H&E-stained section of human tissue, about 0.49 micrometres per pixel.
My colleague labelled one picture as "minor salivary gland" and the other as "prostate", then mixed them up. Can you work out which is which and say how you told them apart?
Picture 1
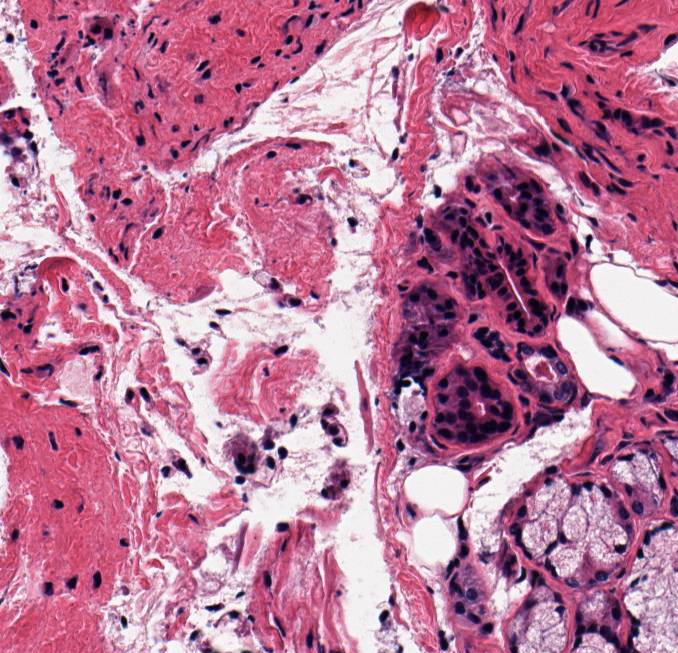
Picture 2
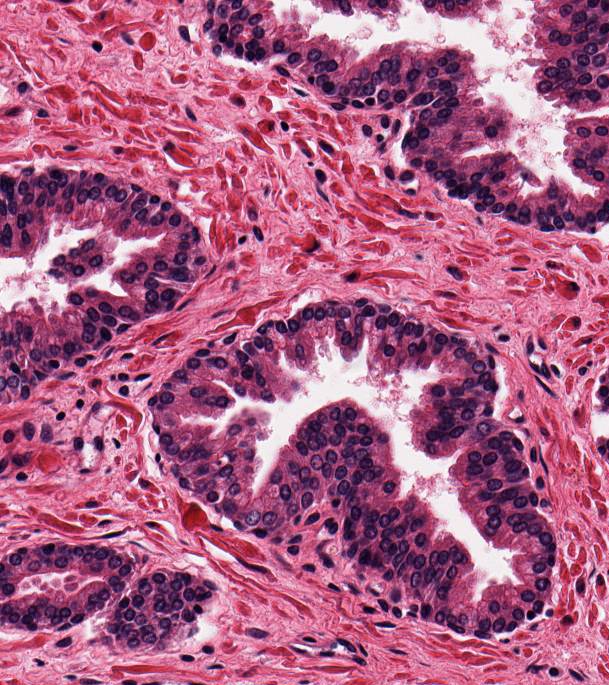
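The minor salivary gland is in picture 1 and the prostate in picture 2. First, layout: picture 1 has bundles of pink fibres in its upper and left parts and glandular tissue at the right and lower right, while picture 2 has separate glands lying in a stroma, the largest in the centre. Second, the glandular cells: the rounded acini in the lower right corner of picture 1 have pale, finely foamy cytoplasm, whereas the prostate glands are lined by epithelium several nuclei deep, with pale purplish-pink cytoplasm. Third, nuclei: in those acini they are dark and pressed to the outer edges; in the prostate they are round to oval, dark-staining, crowded closely together and set mostly away from the luminal surface. Fourth, right of centre in picture 1 lies a lobulated cluster of tightly packed deep purple cells.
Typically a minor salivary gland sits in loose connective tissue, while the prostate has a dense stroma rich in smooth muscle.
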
